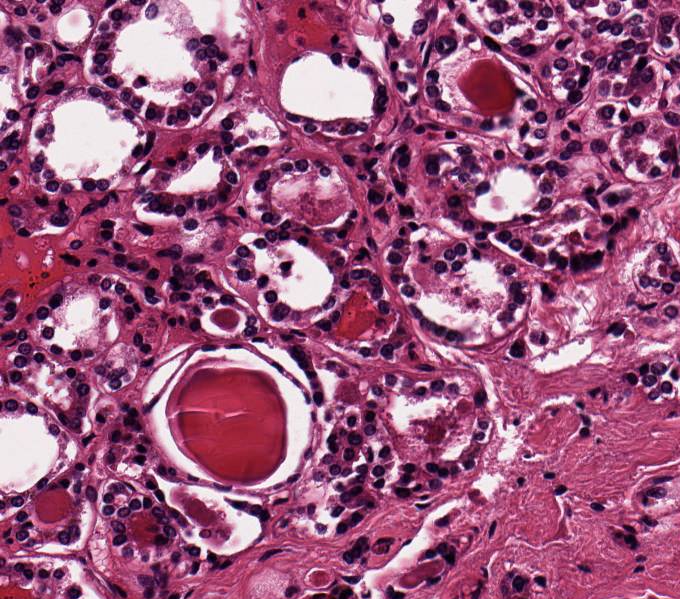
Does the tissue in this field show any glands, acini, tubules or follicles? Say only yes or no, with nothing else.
Yes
